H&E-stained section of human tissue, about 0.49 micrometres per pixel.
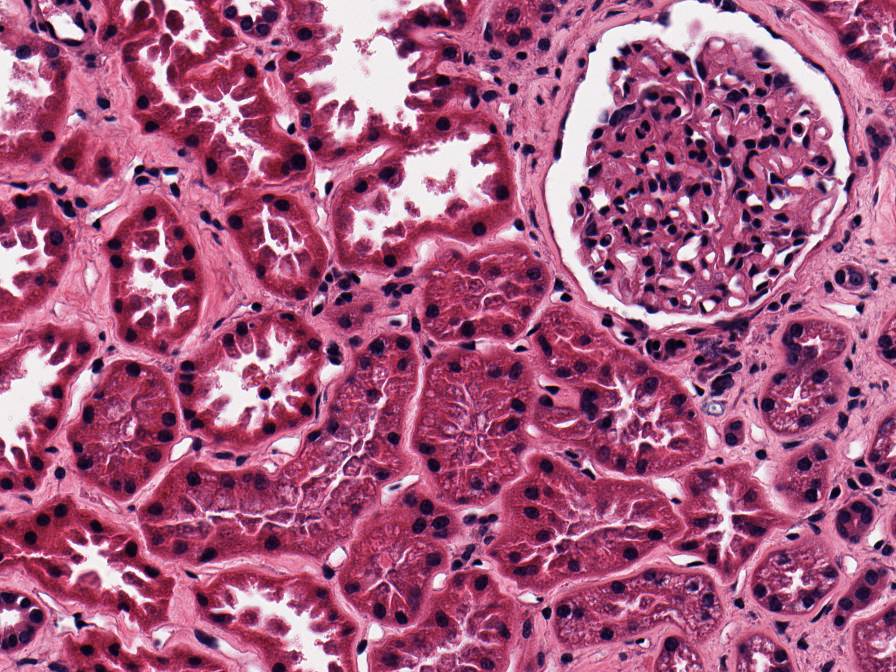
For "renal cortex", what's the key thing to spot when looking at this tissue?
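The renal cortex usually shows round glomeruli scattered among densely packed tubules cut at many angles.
First, in keeping with this, a single glomerulus sits in the upper right, and closely packed tubules fill the rest of the field. Its tuft is crowded with dark nuclei between many small open capillary loops. The tubules are lined by one layer of cuboidal to low columnar cells with abundant granular pink cytoplasm.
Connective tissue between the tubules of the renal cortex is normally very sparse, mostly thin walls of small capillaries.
Next, the interstitium here agrees, being scant and forming thin pink strips with few nuclei.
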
